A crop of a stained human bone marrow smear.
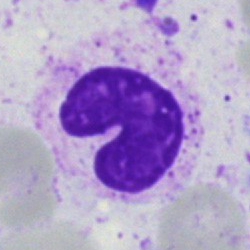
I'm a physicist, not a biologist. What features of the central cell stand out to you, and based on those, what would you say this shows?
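The nucleus is bent into a kidney or horseshoe shape, with a deep notch that opens toward the left side of the cell. Its chromatin stains deep purple, with patchy lighter areas instead of an even, fine texture. Fine pink-purple granules lie scattered in the cytoplasm. This is a band neutrophil.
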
